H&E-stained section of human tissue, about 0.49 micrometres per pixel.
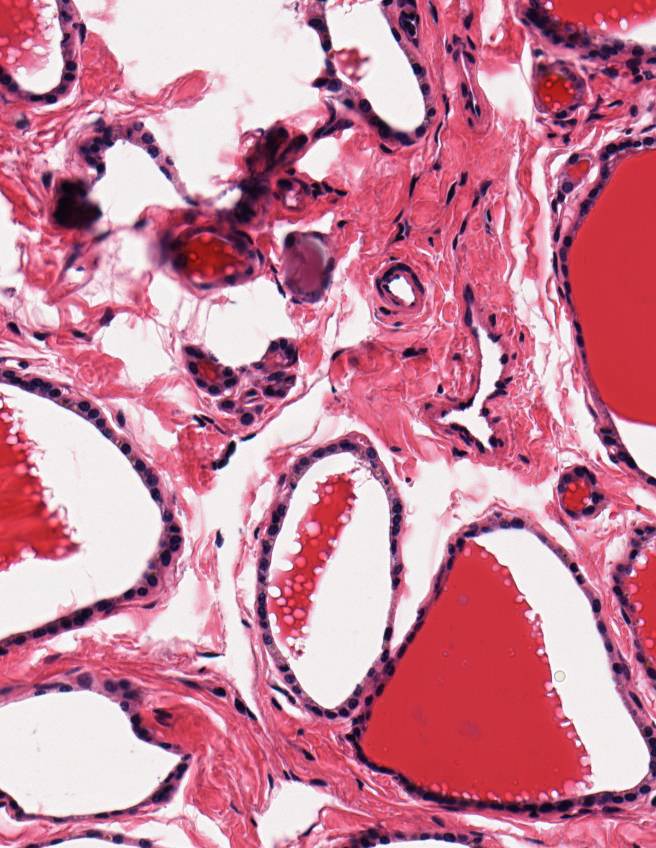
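Thyroid, haematoxylin and eosin. Rounded to oval follicles of widely varying size are separated by bands of stroma. A single layer of flattened to low cuboidal epithelial cells lines the follicles, with small, dark, round to oval nuclei evenly spaced along the walls. Dark purple irregular clumps lie among small follicles at upper left.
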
